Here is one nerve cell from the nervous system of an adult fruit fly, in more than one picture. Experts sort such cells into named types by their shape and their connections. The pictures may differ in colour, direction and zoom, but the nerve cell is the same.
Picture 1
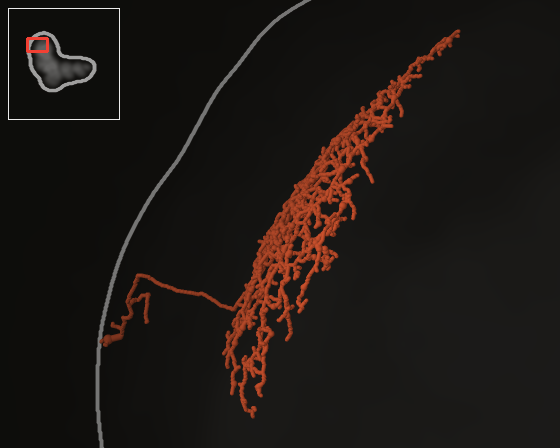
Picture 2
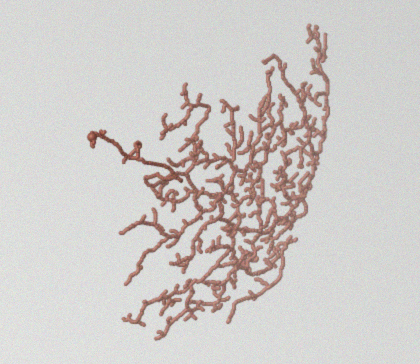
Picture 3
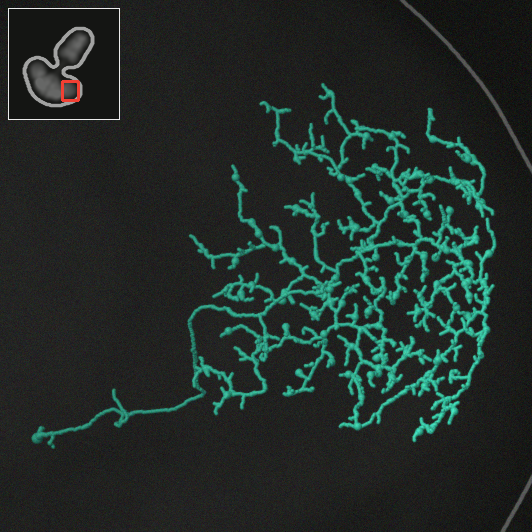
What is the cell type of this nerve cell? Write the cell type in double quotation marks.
"Cm26"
